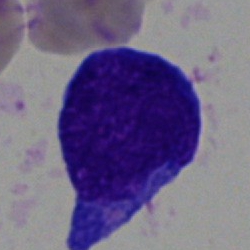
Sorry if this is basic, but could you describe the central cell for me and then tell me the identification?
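Look at the central cell and you'll notice its cytoplasm is scant and stains a deep blue, with no distinct granules and no vacuoles in it. The chromatin is dark purple and finely stippled all through the nucleus. That one's a blast.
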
